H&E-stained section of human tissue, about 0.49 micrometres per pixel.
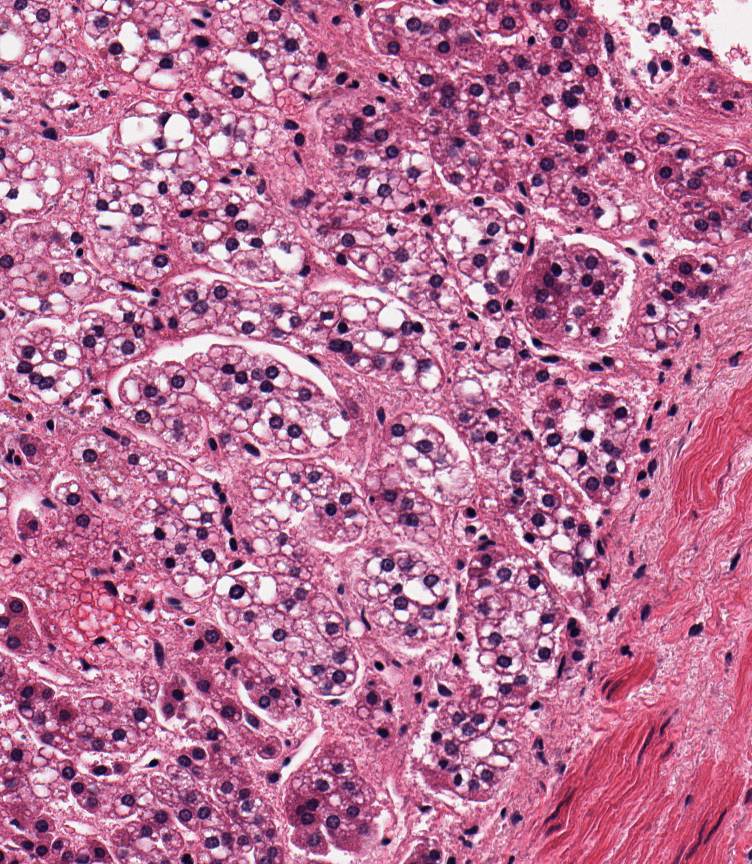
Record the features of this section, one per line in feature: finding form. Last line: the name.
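Arrangement: rounded nests with thin septa, across the left and centre
Cytoplasm: several clear vacuoles of varying size in many cells
Nuclei: small, round, darkly stained
Lumens: none within the nests
Name: adrenal gland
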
